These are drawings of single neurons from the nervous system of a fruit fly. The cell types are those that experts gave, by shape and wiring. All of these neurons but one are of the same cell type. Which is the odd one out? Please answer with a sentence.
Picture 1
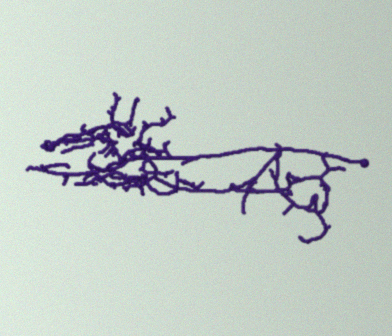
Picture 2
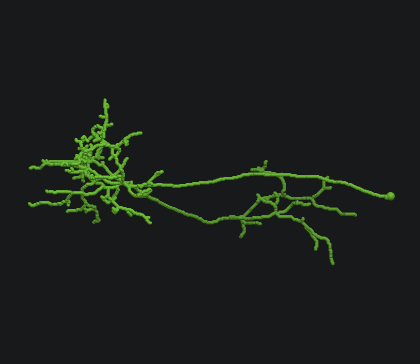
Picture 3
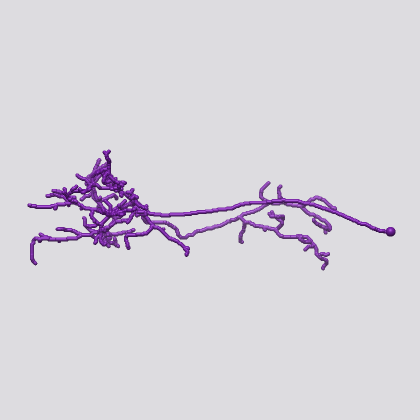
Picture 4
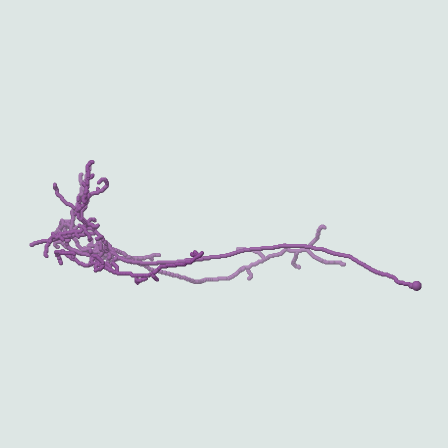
The neuron in picture 4 is of another cell type than the rest.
